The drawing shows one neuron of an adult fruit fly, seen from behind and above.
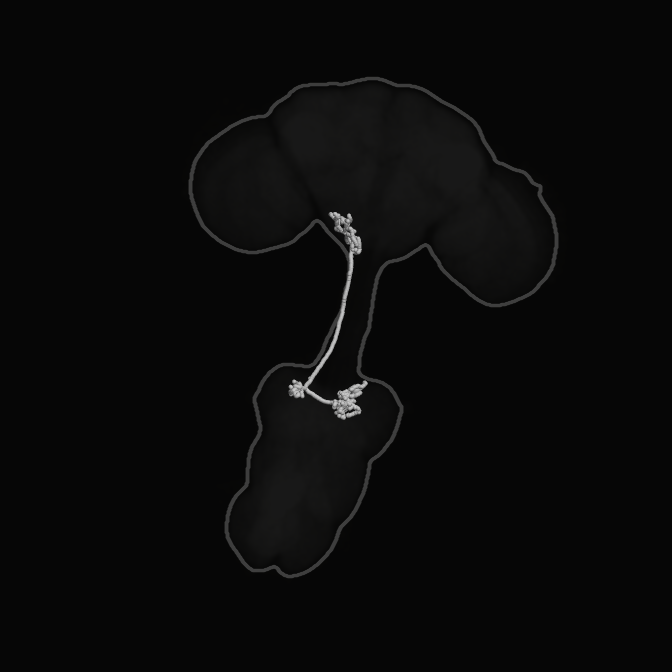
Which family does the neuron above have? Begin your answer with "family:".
family: hemilineage 07B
